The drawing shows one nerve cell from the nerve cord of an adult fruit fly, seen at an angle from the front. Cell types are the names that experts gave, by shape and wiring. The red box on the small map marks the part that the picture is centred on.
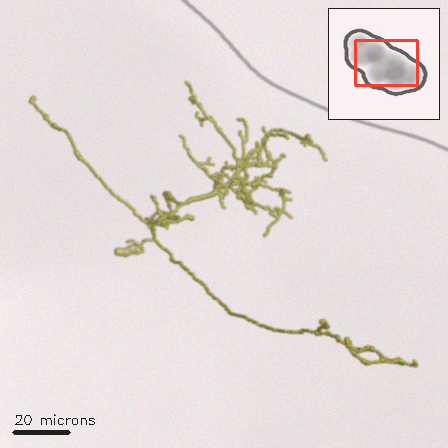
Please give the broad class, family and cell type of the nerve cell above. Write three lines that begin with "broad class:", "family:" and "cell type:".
broad class: nerve-cord intrinsic neuron
family: hemilineage 08B
cell type: IN08B093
